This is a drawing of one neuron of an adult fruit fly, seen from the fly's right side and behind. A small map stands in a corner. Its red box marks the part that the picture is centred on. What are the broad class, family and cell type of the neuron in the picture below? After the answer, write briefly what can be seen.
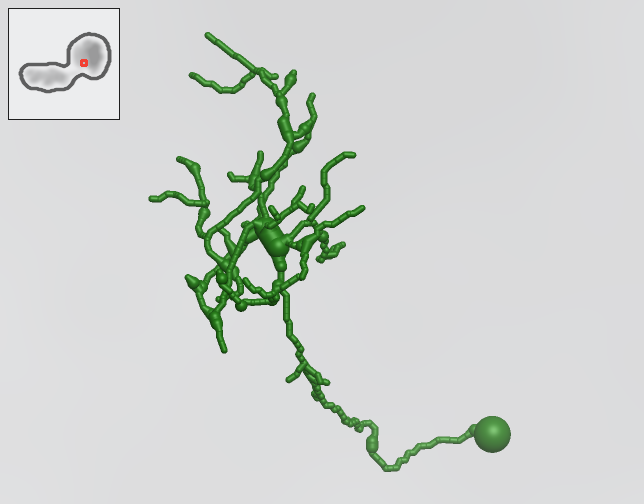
It is an optic-lobe intrinsic neuron. Its family is Cm. The cell type is Cm1. The cell body can be seen at the lower right of the picture. As drawn here it is taller than it is wide.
